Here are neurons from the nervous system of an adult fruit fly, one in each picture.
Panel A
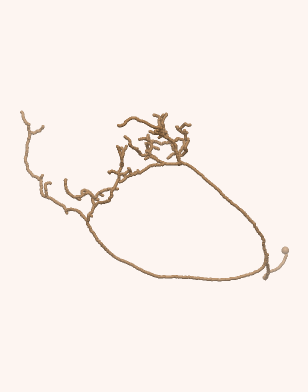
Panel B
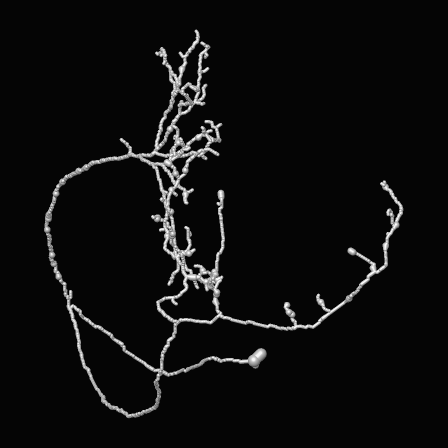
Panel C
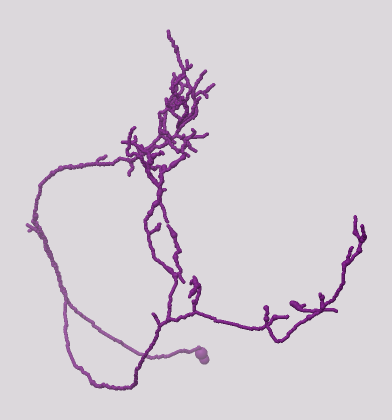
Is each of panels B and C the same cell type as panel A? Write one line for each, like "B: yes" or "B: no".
B: no
C: yes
